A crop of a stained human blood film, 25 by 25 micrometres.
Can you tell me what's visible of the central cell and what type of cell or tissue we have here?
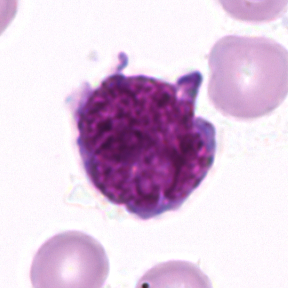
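The cell outline is irregular rather than smoothly round, and the cell measures about 13 micrometres across. Small pointed tags of cytoplasm project from its top edge. The nucleus fills about 90% of the cell's area. No vacuoles are seen. Red cells lie nearby, but none touches the cell. This is an atypical promyelocyte.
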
